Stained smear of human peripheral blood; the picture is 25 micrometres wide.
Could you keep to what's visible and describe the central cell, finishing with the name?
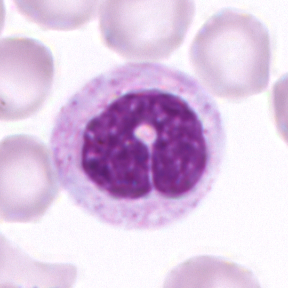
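The cell measures about 15 micrometres across, and its nucleus about 10 micrometres, filling about 50% of the cell's area. A narrow cleft runs up into the nucleus from its lower edge, with a small pale round gap inside the nucleus just above the cleft's top. Pale lilac-pink cytoplasm rims the nucleus all the way round and carries fine pink-violet granules scattered throughout. Answer: band neutrophil.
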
